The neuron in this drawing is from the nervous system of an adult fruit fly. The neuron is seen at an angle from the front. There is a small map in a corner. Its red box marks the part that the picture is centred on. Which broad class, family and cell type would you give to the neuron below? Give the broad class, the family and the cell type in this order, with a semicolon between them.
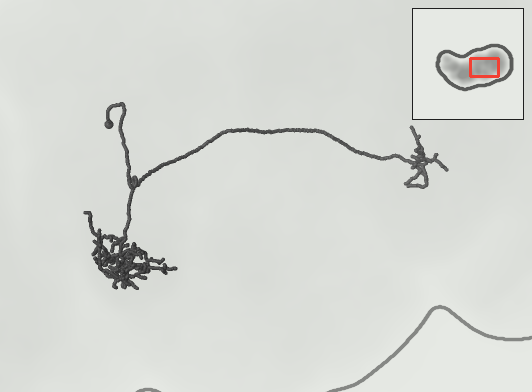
central-brain intrinsic neuron; hemilineage DM6_ventral; WED166_d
